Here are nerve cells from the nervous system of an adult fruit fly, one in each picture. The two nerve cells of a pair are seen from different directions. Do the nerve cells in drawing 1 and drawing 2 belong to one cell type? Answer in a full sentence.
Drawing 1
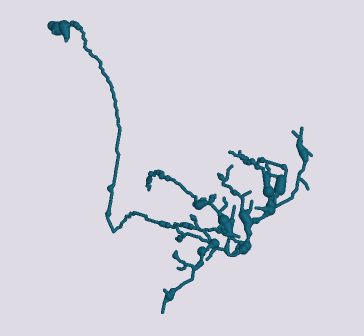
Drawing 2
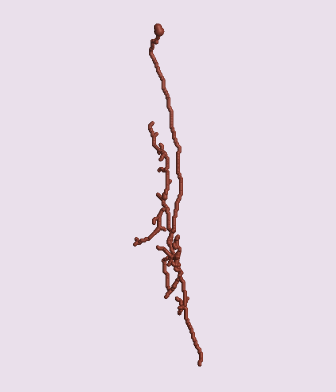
They are of different cell types.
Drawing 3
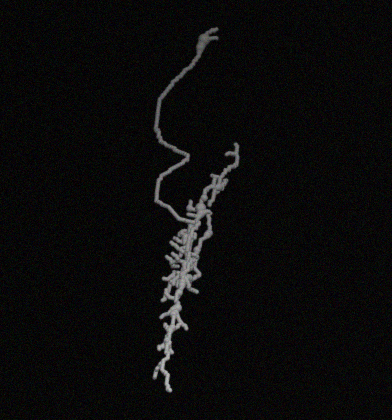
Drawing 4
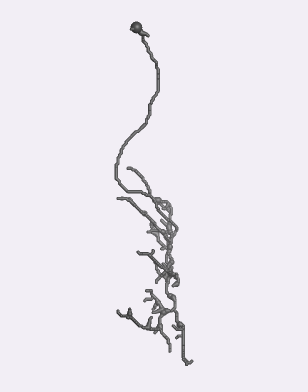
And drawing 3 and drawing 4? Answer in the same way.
They are of different cell types.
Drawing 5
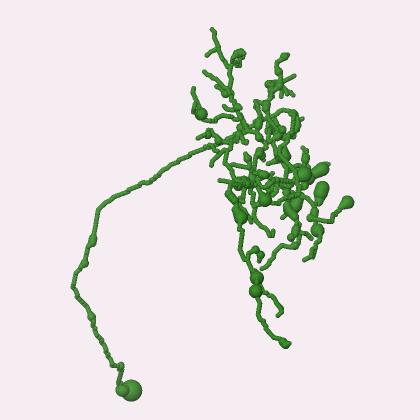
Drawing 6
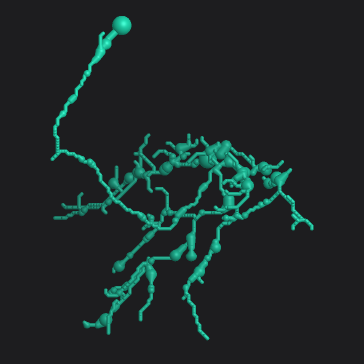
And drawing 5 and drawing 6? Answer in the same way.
They are of different cell types.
